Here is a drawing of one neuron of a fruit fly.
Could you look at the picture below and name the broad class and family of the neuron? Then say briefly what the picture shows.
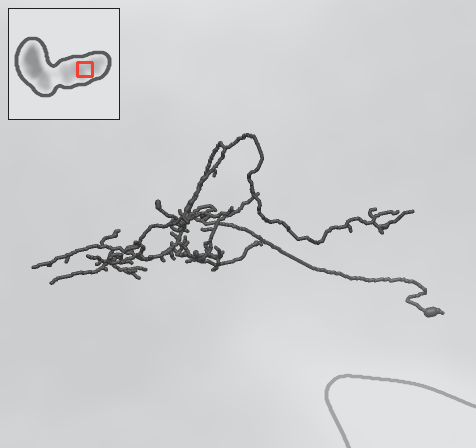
This is a nerve-cord intrinsic neuron. Its family is hemilineage 02A. It is in the nerve cord and does not reach the brain. The picture shows dozens of branch ends.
